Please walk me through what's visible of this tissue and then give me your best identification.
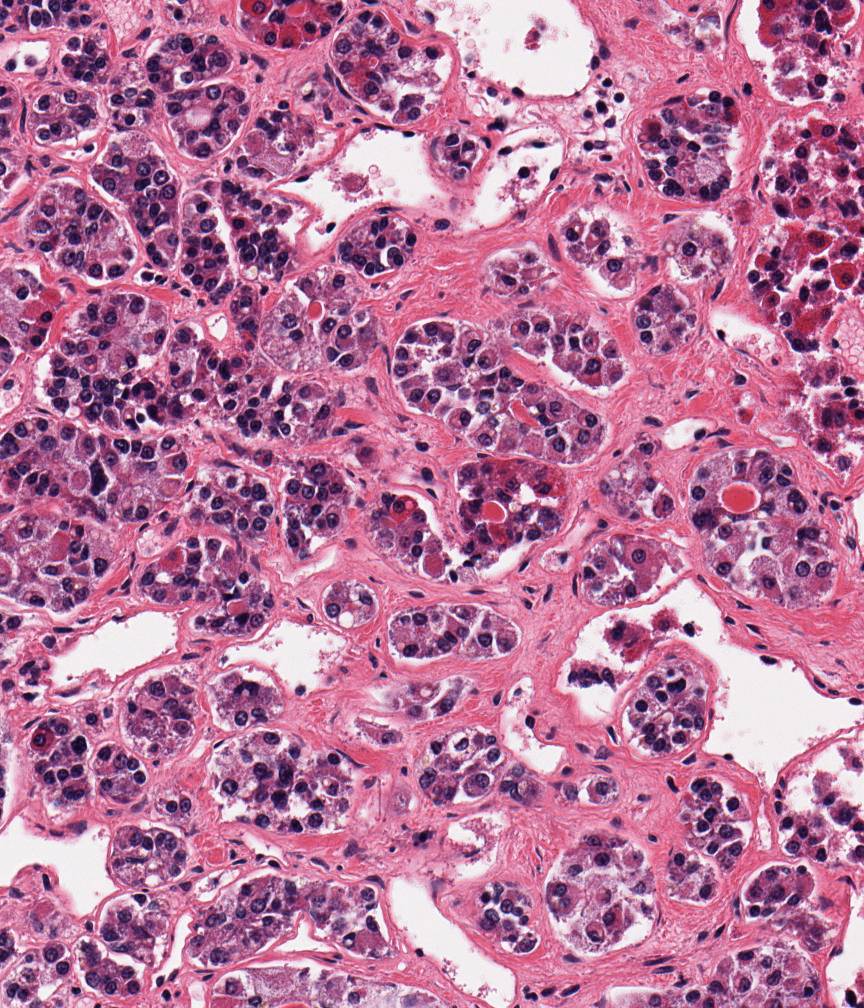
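Nests of cells are separated by septa of pink collagen containing scattered slender spindle-shaped nuclei. Some cells have intensely red cytoplasm; these are most numerous in the upper right. A few nests contain round, glassy, bright pink globules, a prominent one lying in a nest at the right middle. The nests form no glands with a central lumen lined by an orderly epithelial layer. This tissue is pituitary.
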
